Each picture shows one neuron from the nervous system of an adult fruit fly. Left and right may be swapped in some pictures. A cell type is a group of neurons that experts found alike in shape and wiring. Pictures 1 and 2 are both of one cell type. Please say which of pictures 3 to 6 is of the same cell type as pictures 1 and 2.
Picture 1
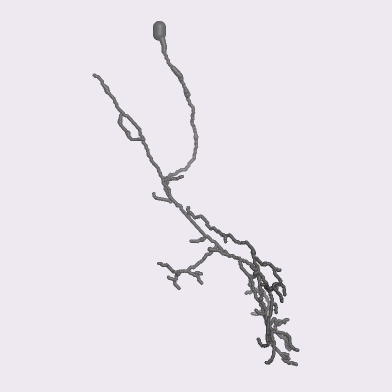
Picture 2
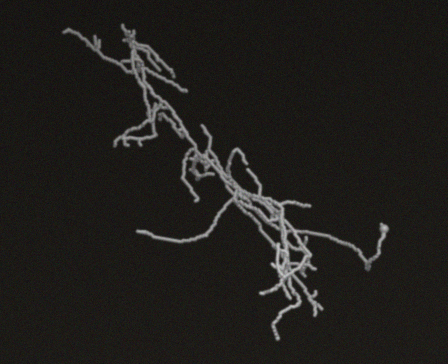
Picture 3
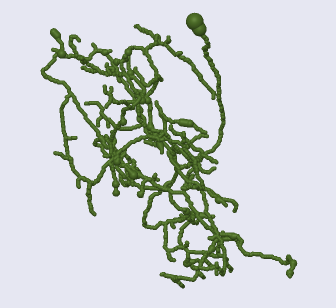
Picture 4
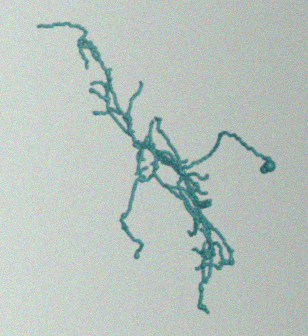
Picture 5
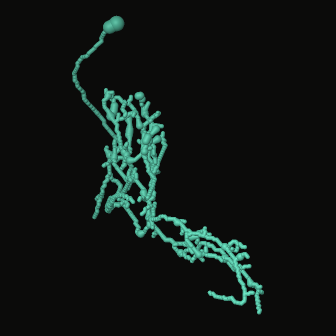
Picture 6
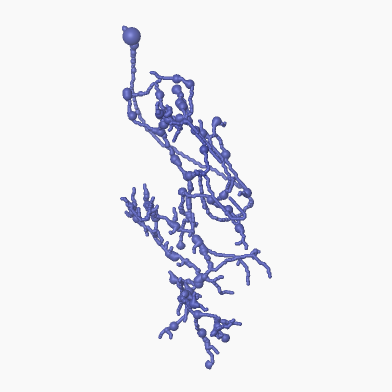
4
